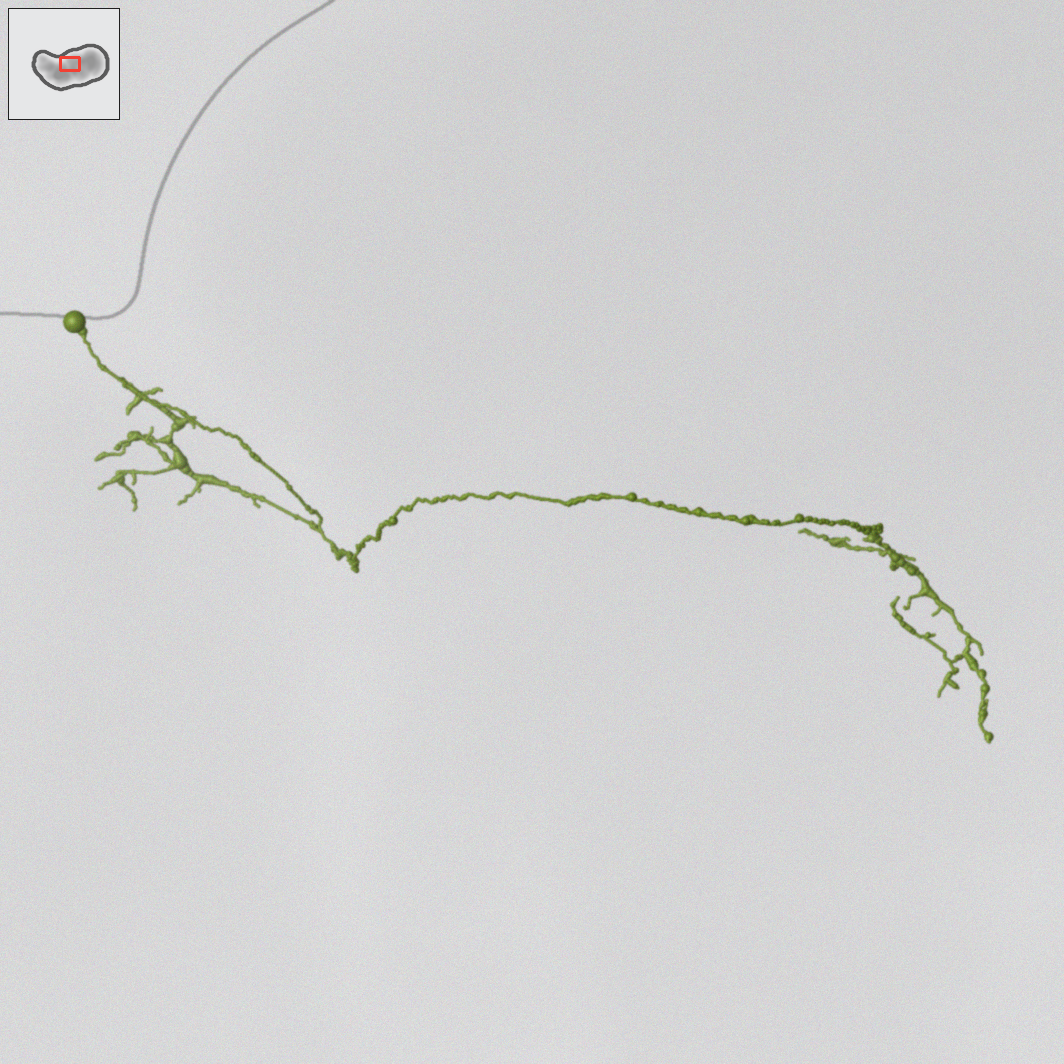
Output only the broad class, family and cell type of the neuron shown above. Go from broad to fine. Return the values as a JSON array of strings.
["visual projection neuron", "hemilineage VPNd3", "LC9"]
